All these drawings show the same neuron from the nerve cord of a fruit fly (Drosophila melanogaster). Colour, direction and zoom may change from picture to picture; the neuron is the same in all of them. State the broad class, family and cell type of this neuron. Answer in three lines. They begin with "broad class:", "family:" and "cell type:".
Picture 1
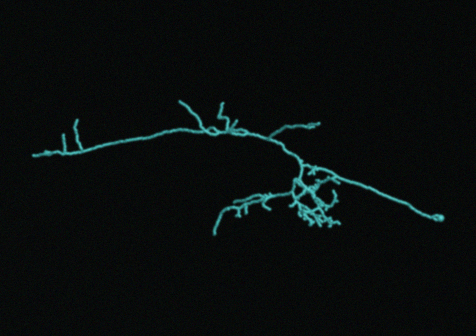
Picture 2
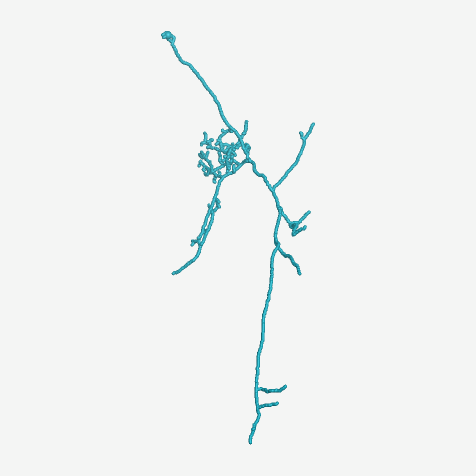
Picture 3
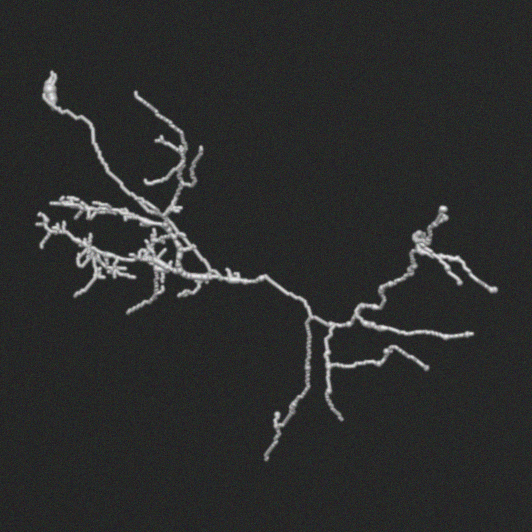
broad class: nerve-cord intrinsic neuron
family: hemilineage 08B
cell type: IN08B091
